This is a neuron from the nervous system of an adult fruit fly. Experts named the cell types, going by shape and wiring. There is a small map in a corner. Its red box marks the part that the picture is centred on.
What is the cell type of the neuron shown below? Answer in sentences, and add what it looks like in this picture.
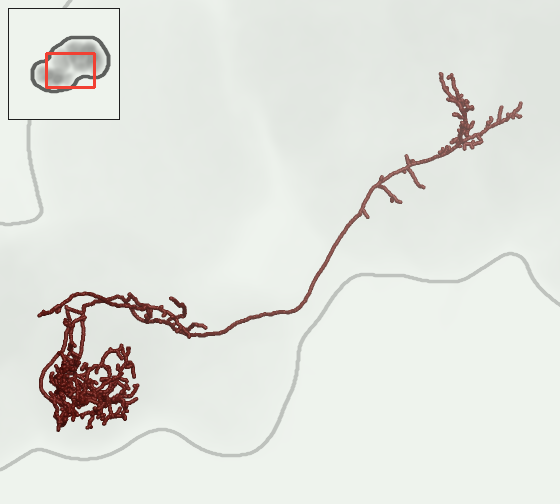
The cell type is AN06B039. It is an ascending neuron. The picture shows dozens of branch ends. As drawn here it is wider than it is tall.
